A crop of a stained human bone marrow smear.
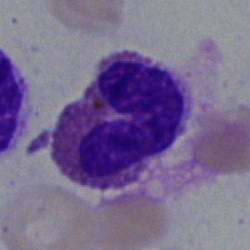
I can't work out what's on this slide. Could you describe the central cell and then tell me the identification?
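The cytoplasm is widest on the left of the nucleus. Hmm, a single small dark brown dot, upper left, near the lobe notch. The lower right margin is pale and frayed, not smooth. A small detached purple fragment lies just off the left edge. It's an eosinophil.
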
